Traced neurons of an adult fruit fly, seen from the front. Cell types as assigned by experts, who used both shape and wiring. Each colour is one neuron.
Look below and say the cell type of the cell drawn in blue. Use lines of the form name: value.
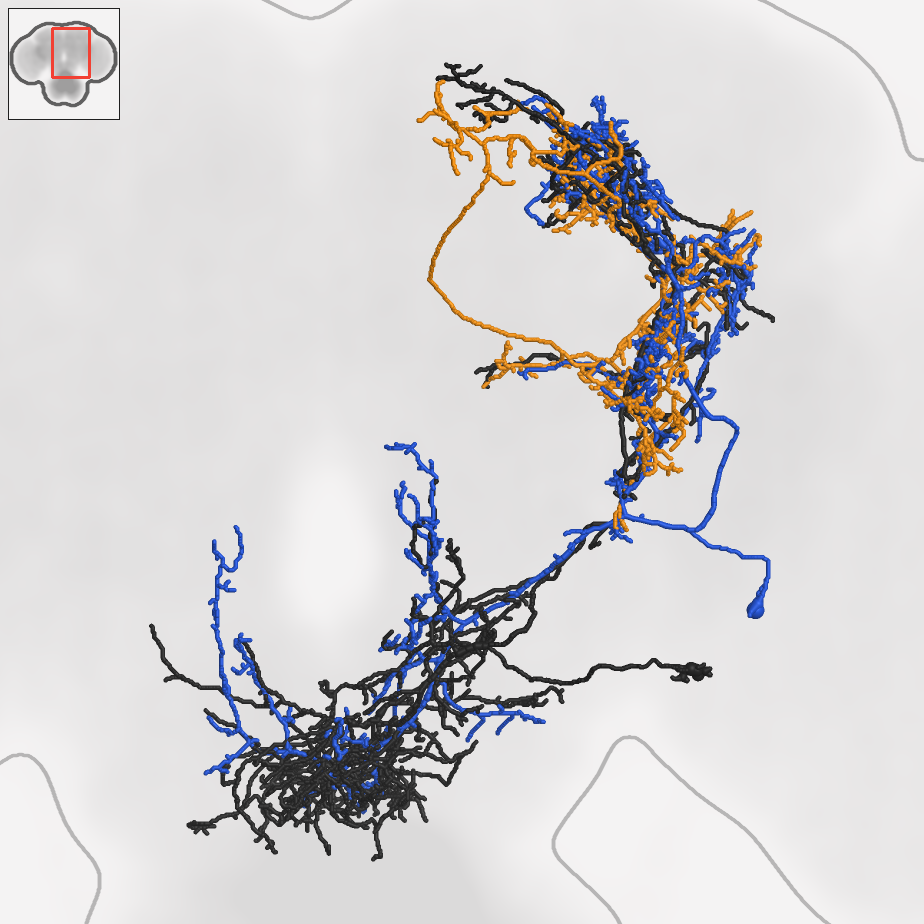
cell type: SIP025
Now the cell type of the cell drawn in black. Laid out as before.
cell type: GNG700m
